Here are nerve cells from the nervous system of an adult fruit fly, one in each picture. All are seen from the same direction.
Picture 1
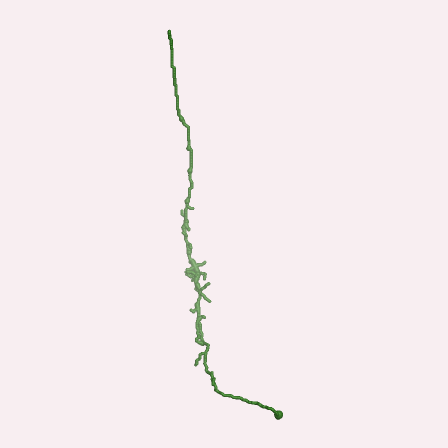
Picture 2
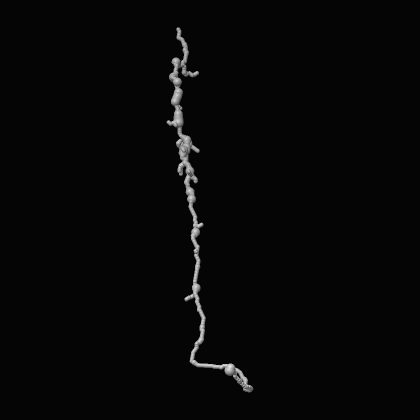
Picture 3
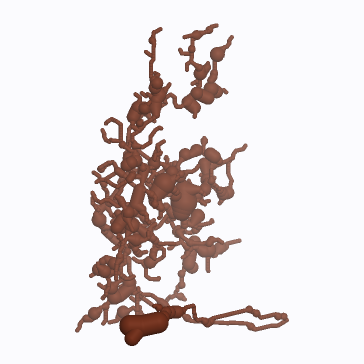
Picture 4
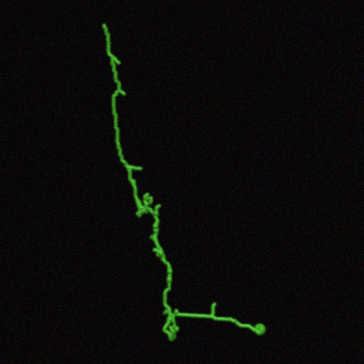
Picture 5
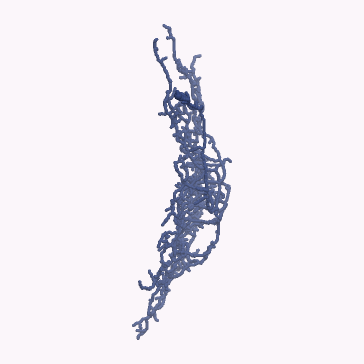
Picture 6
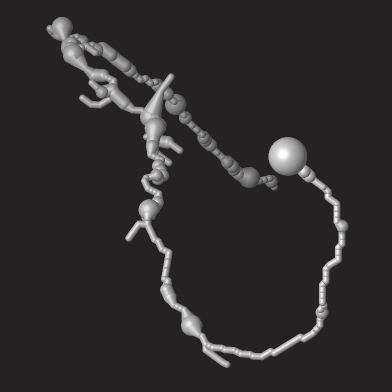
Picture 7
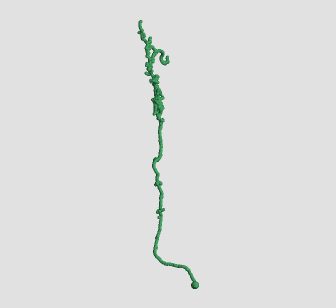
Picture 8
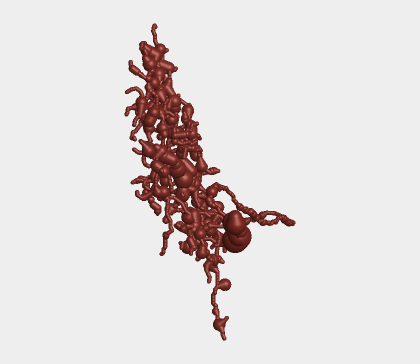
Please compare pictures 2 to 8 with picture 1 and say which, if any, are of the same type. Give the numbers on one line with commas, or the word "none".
2, 4, 6, 7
